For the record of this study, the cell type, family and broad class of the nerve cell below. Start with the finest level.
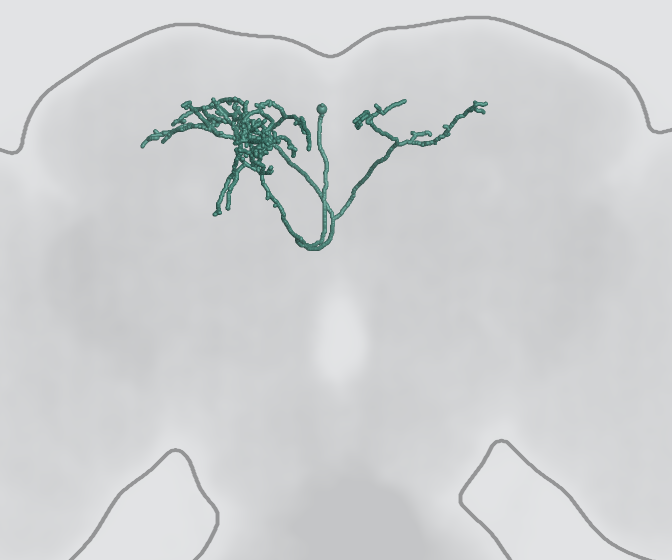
CRE089; hemilineage DM1_antero_dorsal; central-brain intrinsic neuron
